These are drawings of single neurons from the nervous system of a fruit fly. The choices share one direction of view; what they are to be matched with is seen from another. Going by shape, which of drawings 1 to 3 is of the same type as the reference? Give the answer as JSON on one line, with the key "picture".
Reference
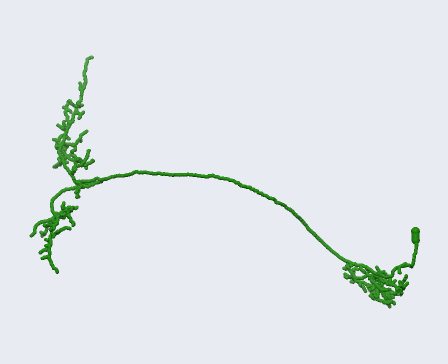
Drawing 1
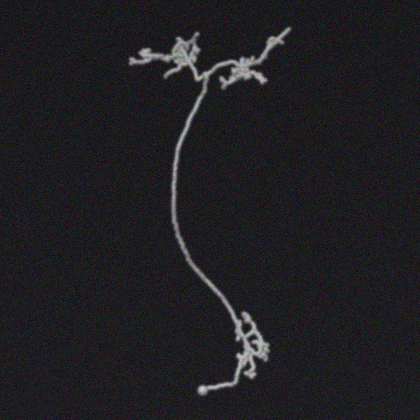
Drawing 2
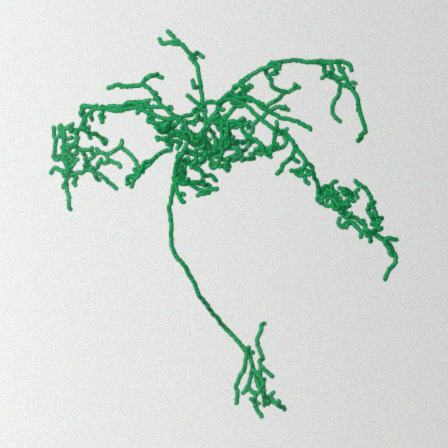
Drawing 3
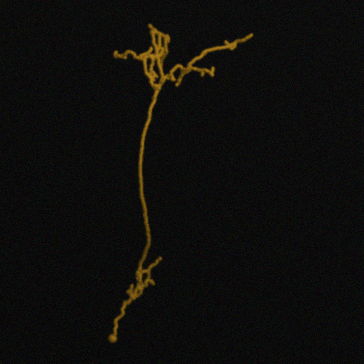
{"picture": 1}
